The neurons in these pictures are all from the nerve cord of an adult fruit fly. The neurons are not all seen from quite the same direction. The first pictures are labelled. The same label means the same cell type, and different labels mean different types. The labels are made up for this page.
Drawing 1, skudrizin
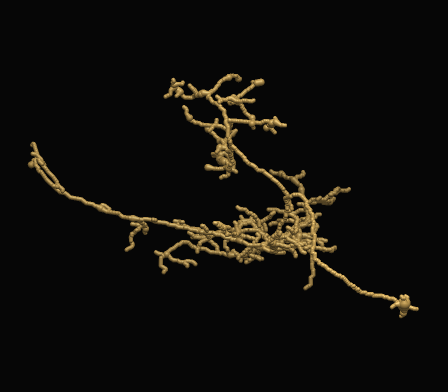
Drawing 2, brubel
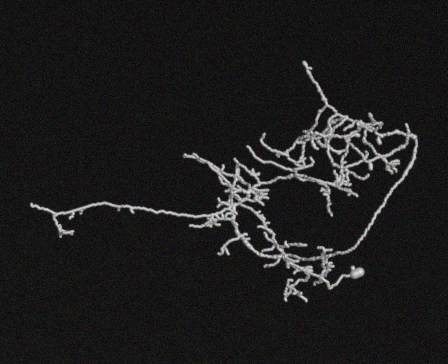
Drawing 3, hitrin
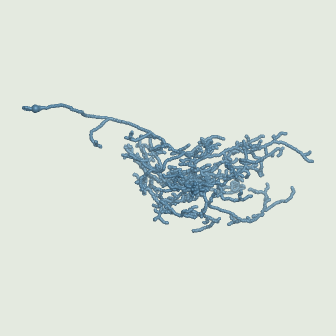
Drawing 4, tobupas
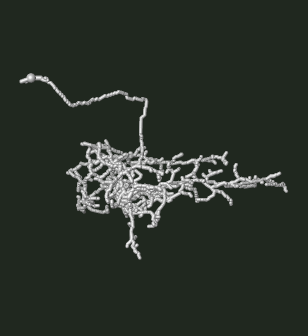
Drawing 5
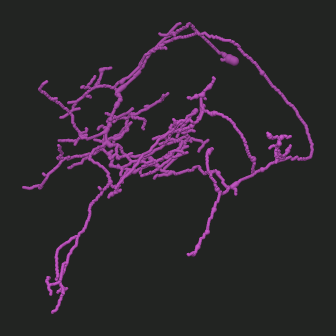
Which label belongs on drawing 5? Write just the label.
brubel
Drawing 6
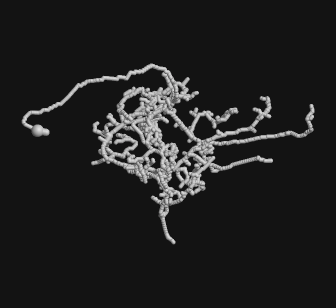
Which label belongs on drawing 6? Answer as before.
tobupas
